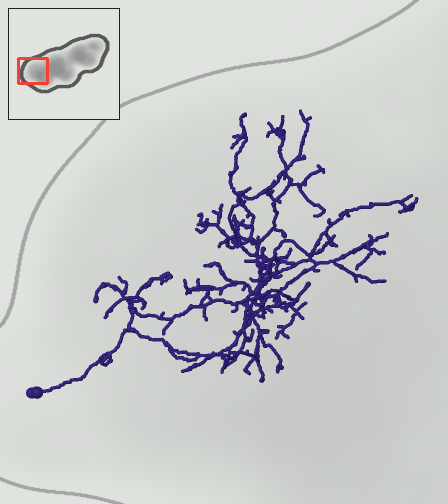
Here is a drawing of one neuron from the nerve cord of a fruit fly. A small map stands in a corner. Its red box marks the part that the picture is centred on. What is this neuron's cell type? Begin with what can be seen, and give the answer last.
Dozens of branch ends can be seen. As drawn here it is wider than it is tall. Its broad class is nerve-cord intrinsic neuron. The cell type is IN16B083.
